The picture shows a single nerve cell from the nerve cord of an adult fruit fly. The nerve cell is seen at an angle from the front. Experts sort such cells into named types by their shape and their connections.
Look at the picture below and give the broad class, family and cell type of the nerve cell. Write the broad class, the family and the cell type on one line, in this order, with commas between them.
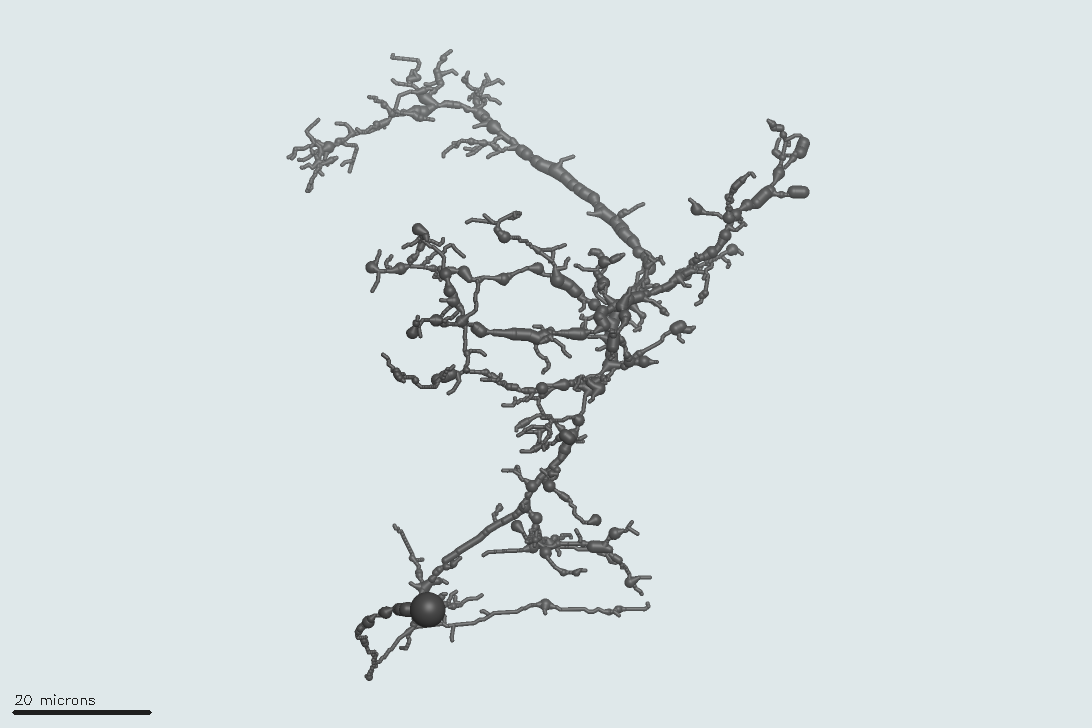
nerve-cord intrinsic neuron, hemilineage 13A, IN13A063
